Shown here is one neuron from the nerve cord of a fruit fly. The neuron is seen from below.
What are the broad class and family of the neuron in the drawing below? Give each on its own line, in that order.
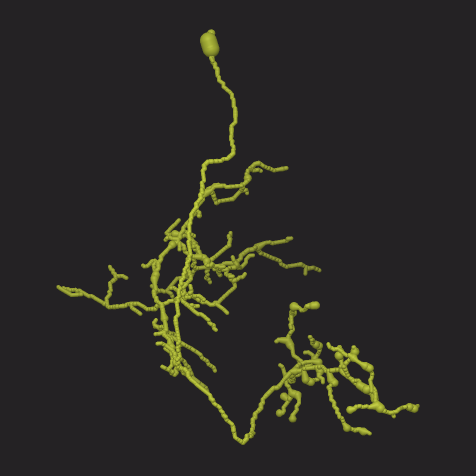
nerve-cord intrinsic neuron
hemilineage 09A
